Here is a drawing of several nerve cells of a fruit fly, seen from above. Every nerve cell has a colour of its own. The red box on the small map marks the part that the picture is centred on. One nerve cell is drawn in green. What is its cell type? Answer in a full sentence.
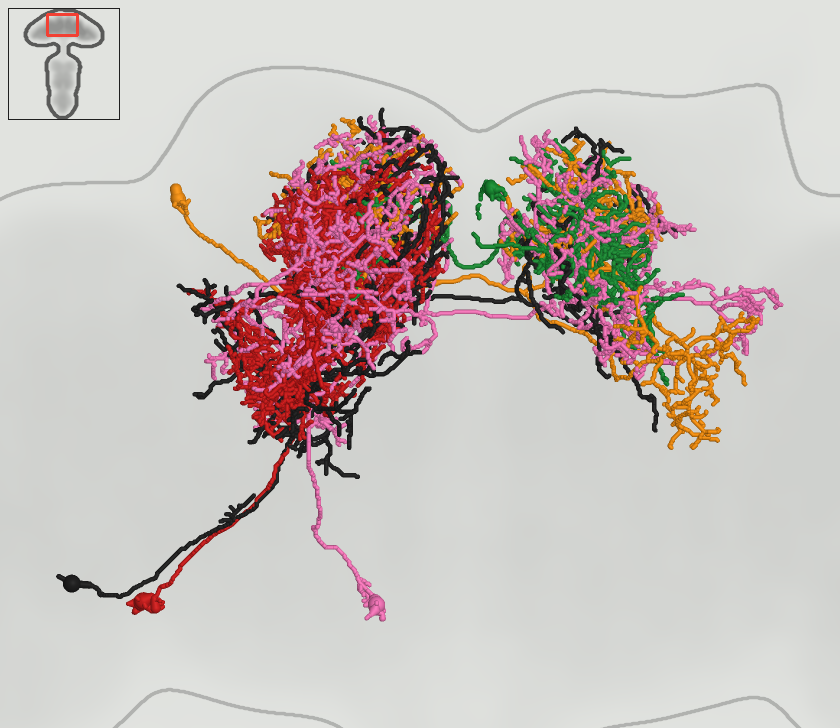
The cell type is SMP114.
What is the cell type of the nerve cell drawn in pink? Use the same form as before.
The cell type is SMP384.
